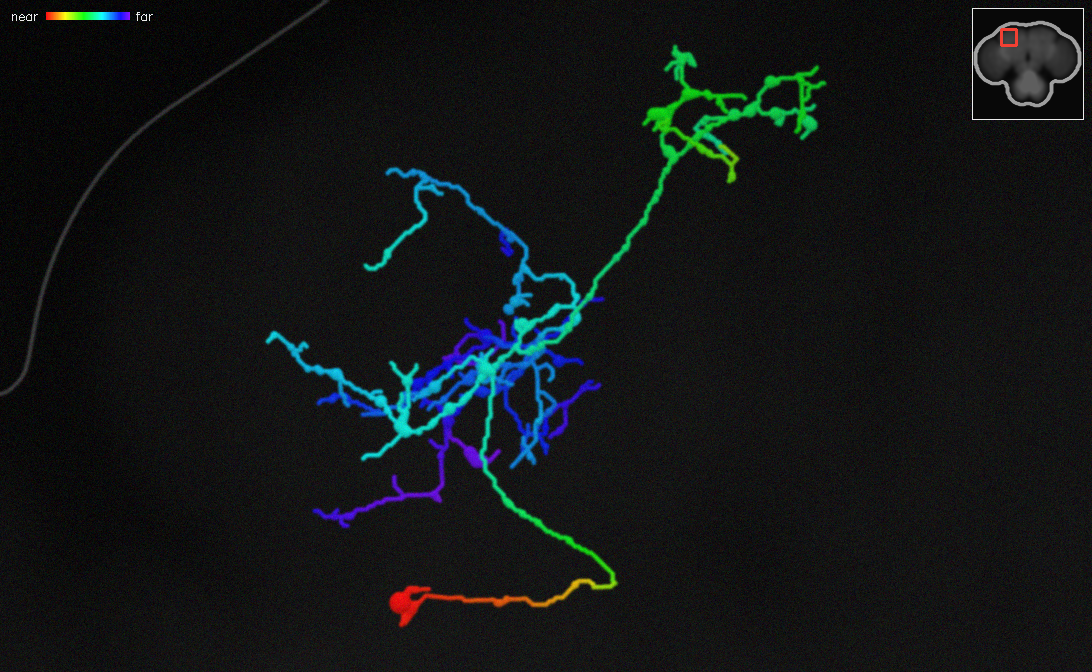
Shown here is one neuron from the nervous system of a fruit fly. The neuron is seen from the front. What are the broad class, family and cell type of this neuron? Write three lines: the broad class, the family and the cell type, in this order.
central-brain intrinsic neuron
hemilineage AOTUv2
LHAV7a6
